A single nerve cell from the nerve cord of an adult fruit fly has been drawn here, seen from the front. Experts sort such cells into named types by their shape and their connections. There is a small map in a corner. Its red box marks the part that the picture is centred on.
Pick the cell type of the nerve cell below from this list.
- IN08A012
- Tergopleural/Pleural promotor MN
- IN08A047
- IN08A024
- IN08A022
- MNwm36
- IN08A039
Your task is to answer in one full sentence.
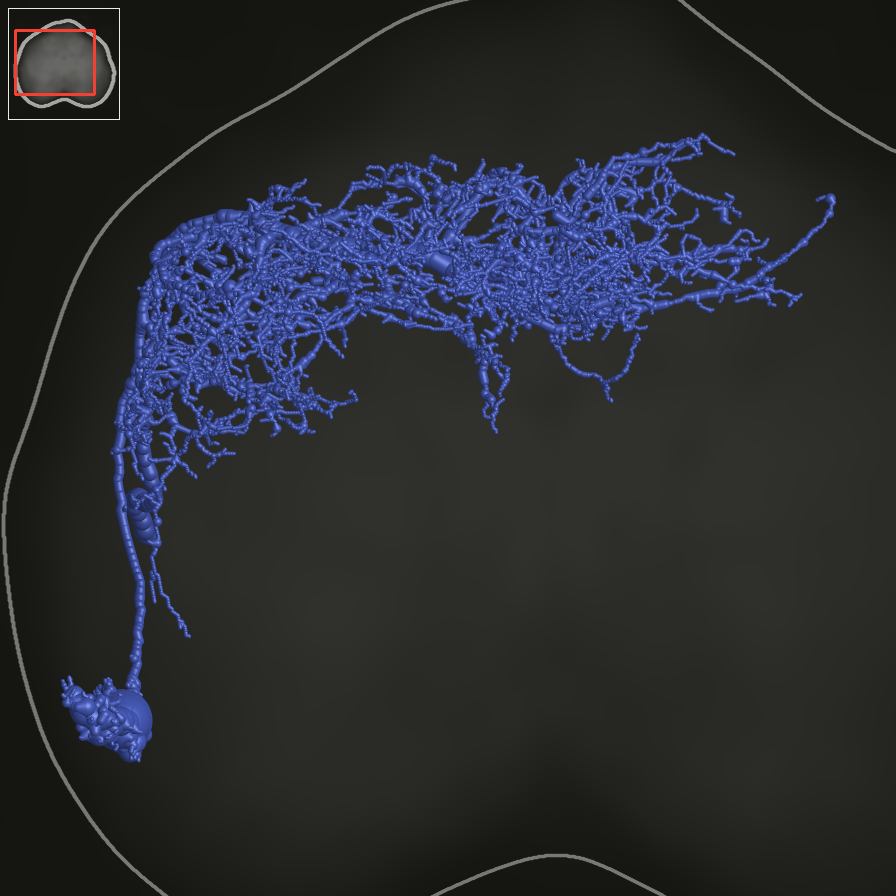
The nerve cell here falls under cell type MNwm36.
